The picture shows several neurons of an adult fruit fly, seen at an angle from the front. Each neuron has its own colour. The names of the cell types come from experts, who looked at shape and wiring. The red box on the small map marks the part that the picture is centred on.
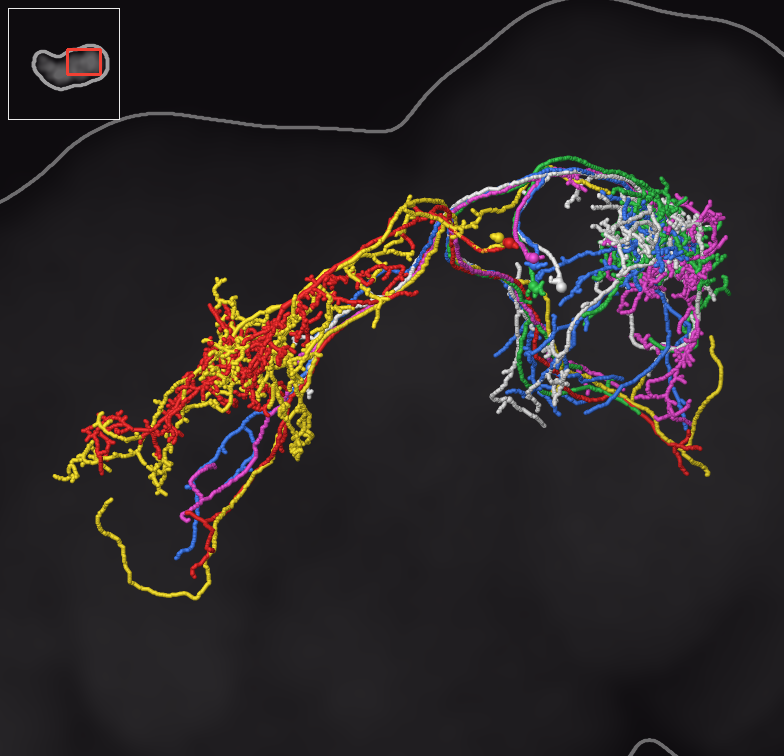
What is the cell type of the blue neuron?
SIP118m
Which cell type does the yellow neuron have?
SIP121m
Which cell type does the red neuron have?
SIP104m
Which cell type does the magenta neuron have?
SIP146m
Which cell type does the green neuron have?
SIP124m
